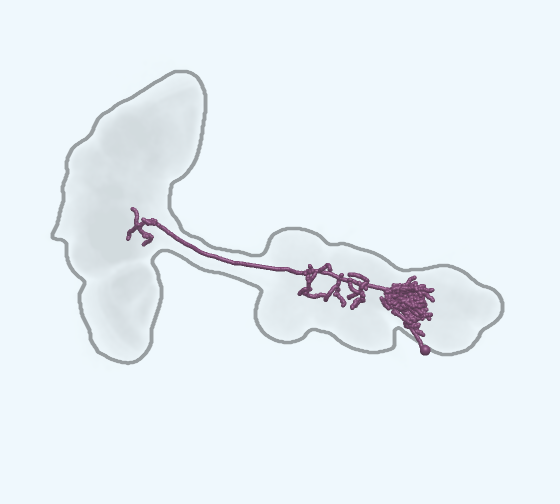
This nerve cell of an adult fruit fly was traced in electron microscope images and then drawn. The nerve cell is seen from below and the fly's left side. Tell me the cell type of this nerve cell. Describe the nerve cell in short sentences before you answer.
It runs through the neck, between the brain and the nerve cord. As drawn here it is wider than it is tall. It is an ascending neuron. Its cell type is AN08B015.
